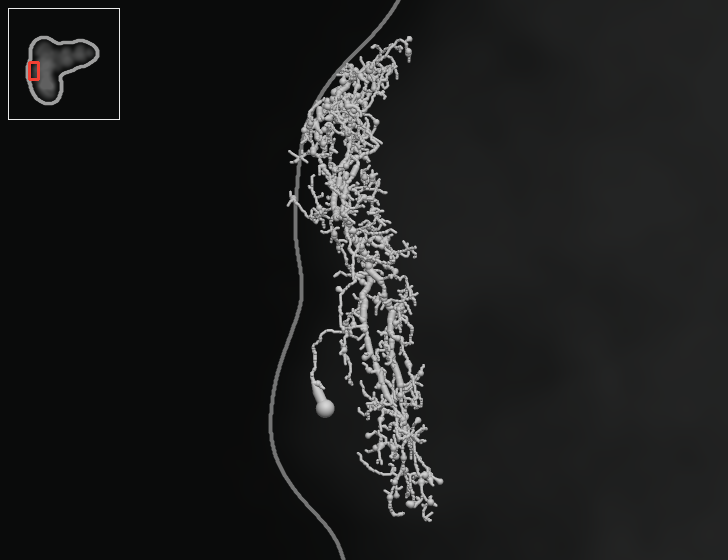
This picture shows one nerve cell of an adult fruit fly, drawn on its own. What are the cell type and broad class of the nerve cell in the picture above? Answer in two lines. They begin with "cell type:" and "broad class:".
cell type: GNG071
broad class: central-brain intrinsic neuron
